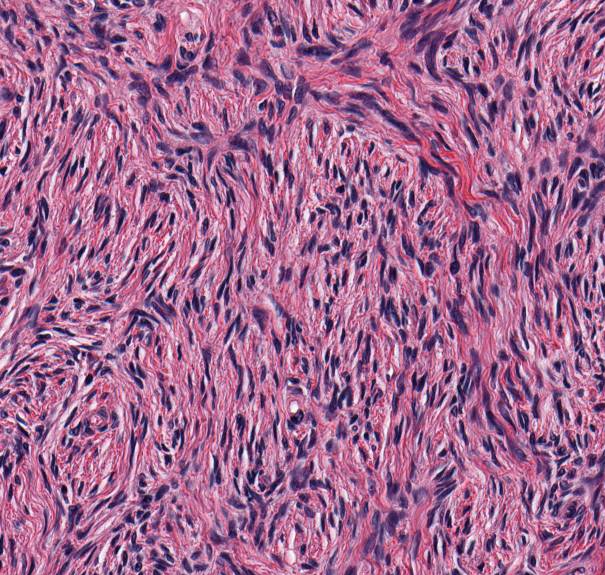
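Ovary: the spindle cells here run in short, intersecting fascicles that change direction across the field, and at lower left they curve into whorled, storiform-like swirls. Their cytoplasm is scant and ill-defined, with no borders you can make out; wavy pink collagen fibres lie between them throughout.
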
